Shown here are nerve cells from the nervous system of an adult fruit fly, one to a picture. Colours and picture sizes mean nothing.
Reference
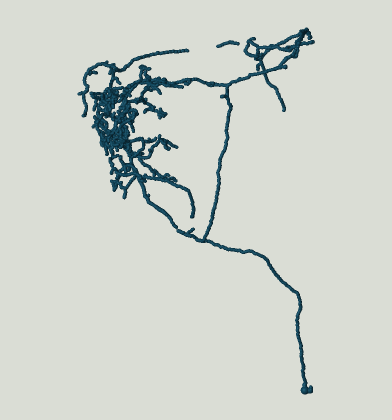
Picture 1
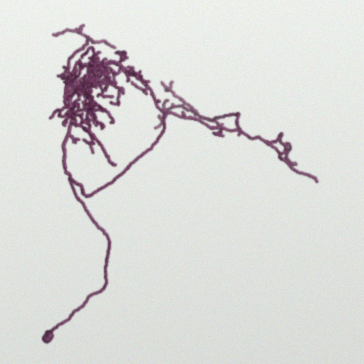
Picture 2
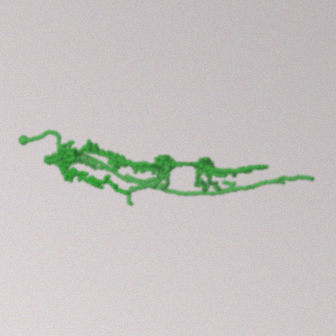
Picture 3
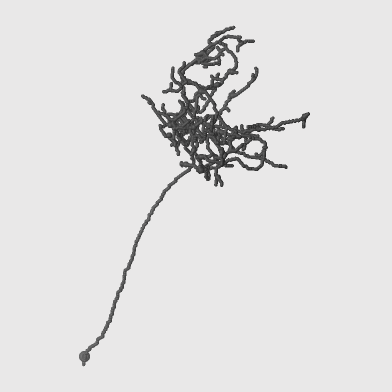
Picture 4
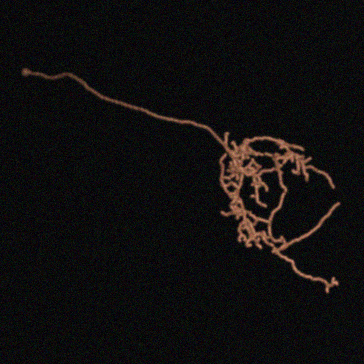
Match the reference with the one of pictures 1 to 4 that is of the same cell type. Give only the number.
1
